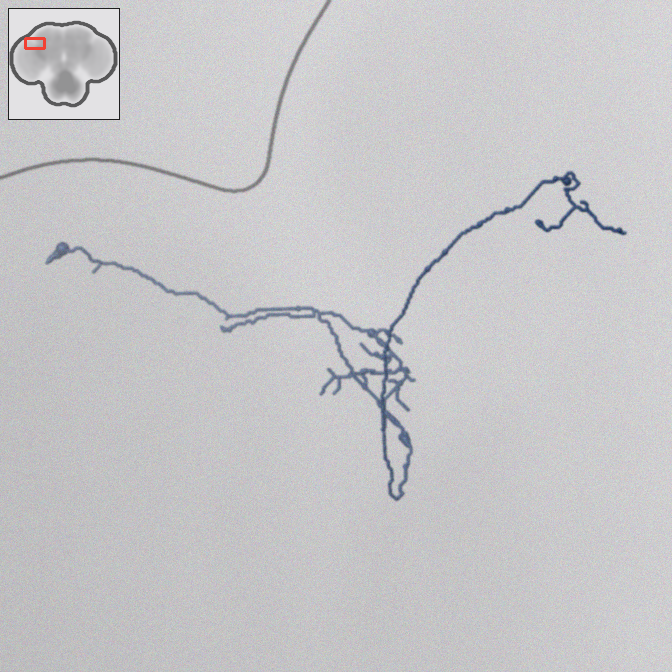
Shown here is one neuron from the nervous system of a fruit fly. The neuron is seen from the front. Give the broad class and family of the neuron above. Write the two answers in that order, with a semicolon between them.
visual projection neuron; hemilineage LHl4_posterior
